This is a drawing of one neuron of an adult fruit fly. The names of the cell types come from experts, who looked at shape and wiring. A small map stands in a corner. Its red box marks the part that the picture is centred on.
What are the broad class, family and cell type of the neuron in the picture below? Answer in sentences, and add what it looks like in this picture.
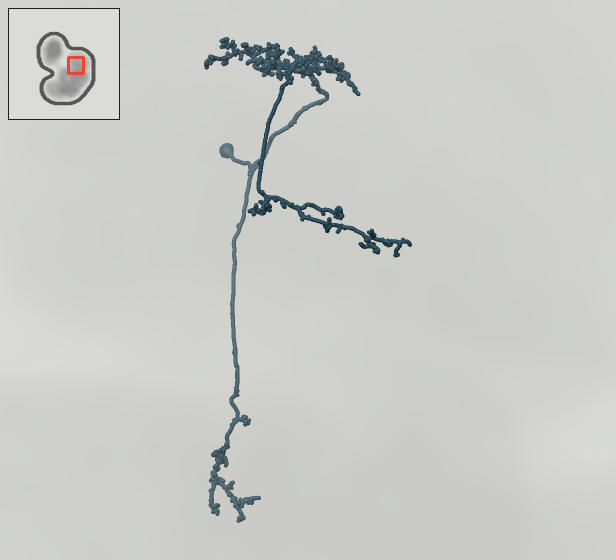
This is a visual projection neuron. The family is LLPC. It is of cell type LLPC2. In this view it is taller than it is wide.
